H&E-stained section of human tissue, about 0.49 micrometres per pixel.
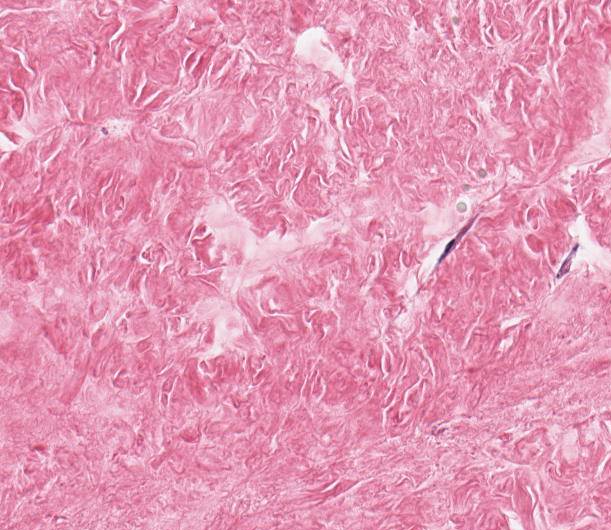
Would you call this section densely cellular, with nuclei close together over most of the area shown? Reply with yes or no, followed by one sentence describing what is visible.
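No. Nuclei are very sparse across the field.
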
